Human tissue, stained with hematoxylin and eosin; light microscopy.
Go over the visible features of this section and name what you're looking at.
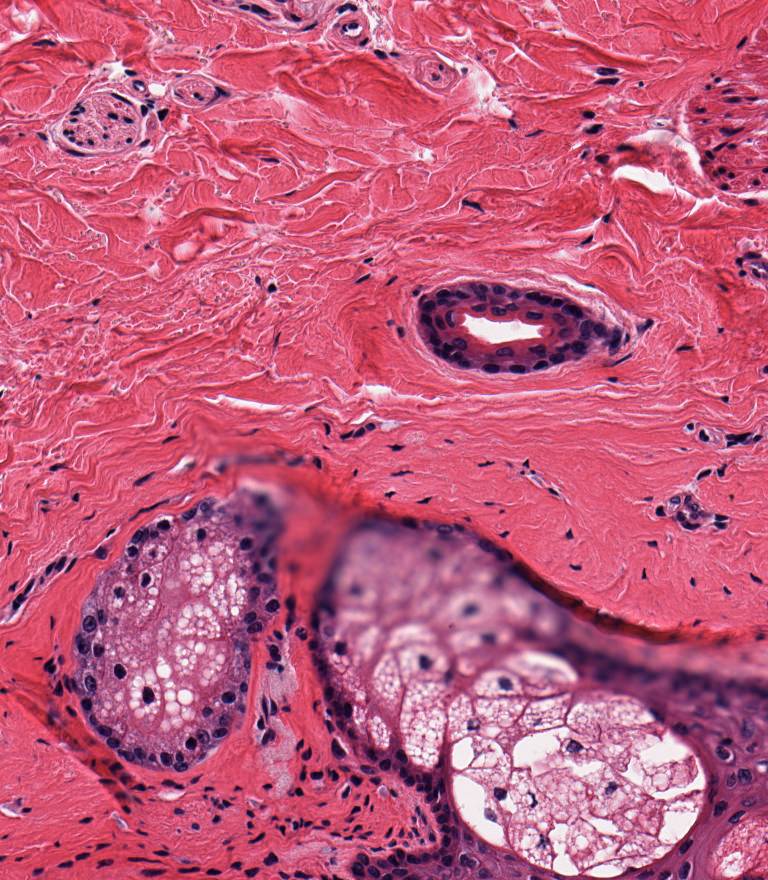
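Layout first: sebaceous gland lobules below, dense connective tissue above. Sebaceous cells: pale cytoplasm filled with many small clear vacuoles. Duct: narrow, empty lumen. Stroma: dense, wavy pink collagen bundles with sparse spindle-shaped nuclei. This is skin of the suprapubic region.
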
